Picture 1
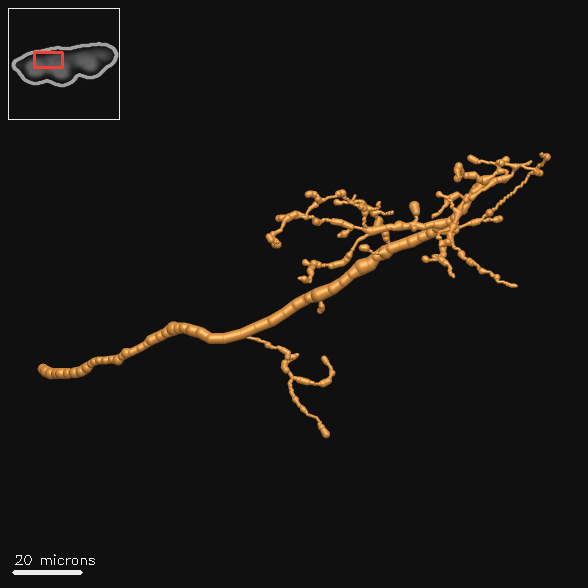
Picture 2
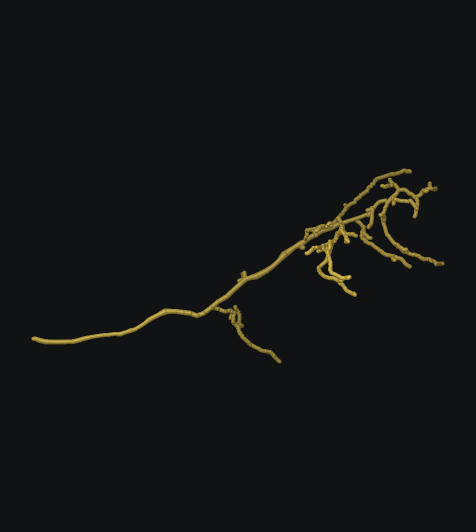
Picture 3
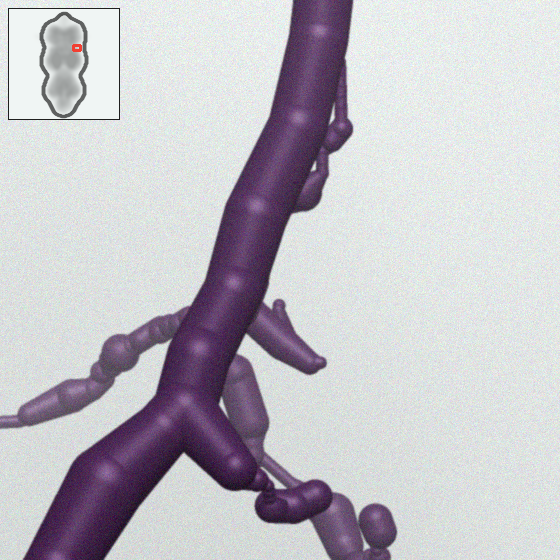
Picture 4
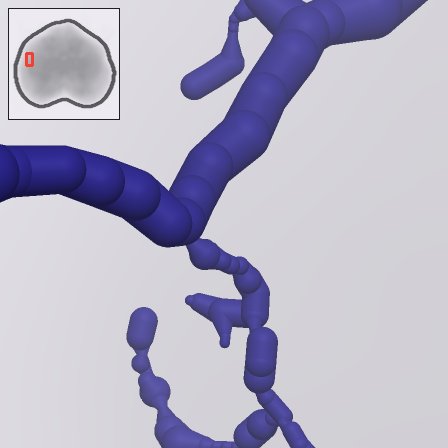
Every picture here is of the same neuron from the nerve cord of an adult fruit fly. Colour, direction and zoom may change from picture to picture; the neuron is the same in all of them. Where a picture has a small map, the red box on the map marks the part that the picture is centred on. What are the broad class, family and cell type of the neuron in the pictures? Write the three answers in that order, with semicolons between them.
sensory neuron entering the nerve cord; class mechanosensory proprioceptive; SNpp05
